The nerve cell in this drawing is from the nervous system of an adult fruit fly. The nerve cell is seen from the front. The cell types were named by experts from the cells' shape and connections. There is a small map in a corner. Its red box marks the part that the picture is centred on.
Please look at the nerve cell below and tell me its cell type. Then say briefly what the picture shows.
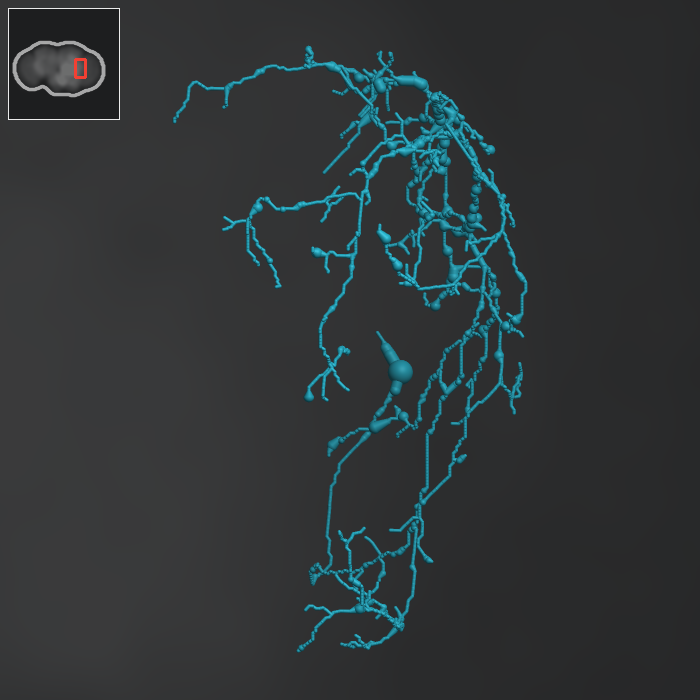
The cell type is IN13A068. It is a nerve-cord intrinsic neuron. The cell body can be seen in the middle of the picture. Dozens of branch ends can be seen.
